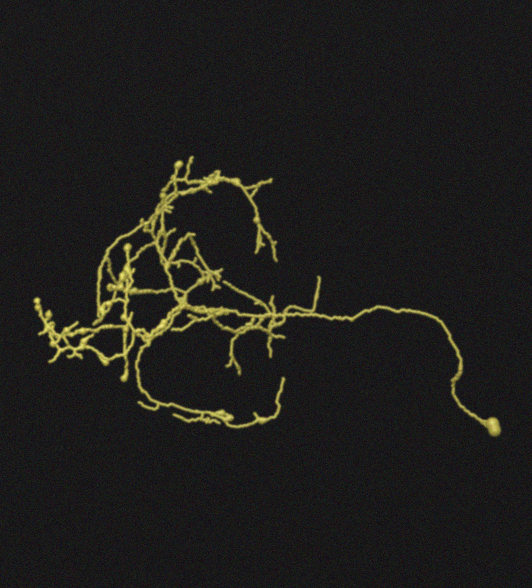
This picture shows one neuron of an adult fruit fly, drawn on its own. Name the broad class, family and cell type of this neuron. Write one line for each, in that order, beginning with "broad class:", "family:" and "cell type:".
broad class: central-brain intrinsic neuron
family: hemilineage LHa1
cell type: LHAV6a7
